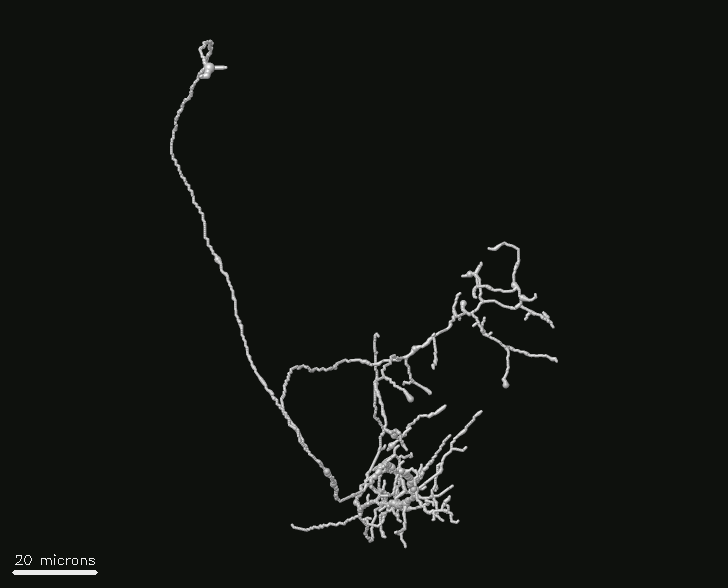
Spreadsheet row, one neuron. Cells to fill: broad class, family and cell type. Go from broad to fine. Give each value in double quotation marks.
"central-brain intrinsic neuron", "hemilineage WEDd1", "CB2497"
